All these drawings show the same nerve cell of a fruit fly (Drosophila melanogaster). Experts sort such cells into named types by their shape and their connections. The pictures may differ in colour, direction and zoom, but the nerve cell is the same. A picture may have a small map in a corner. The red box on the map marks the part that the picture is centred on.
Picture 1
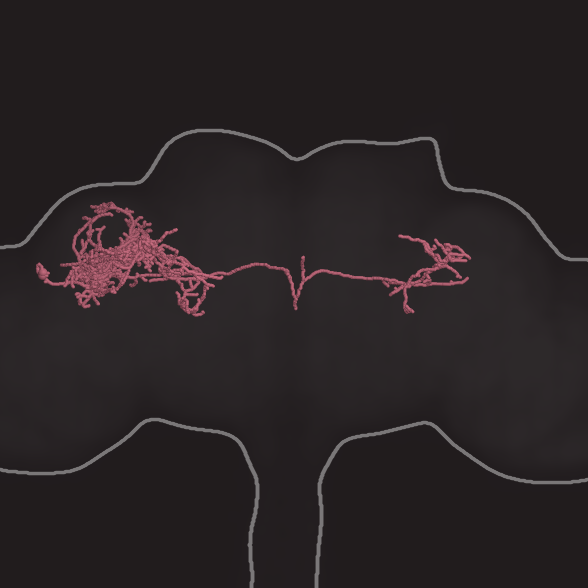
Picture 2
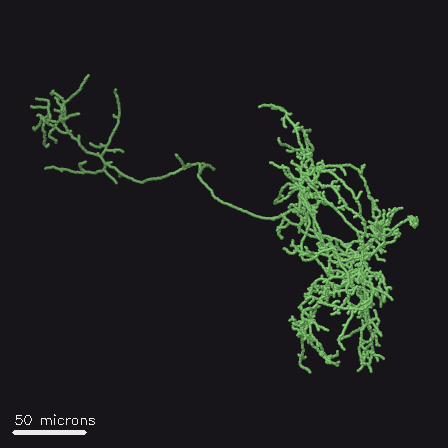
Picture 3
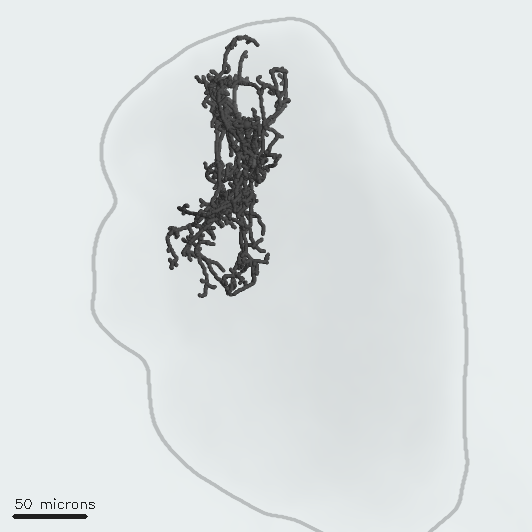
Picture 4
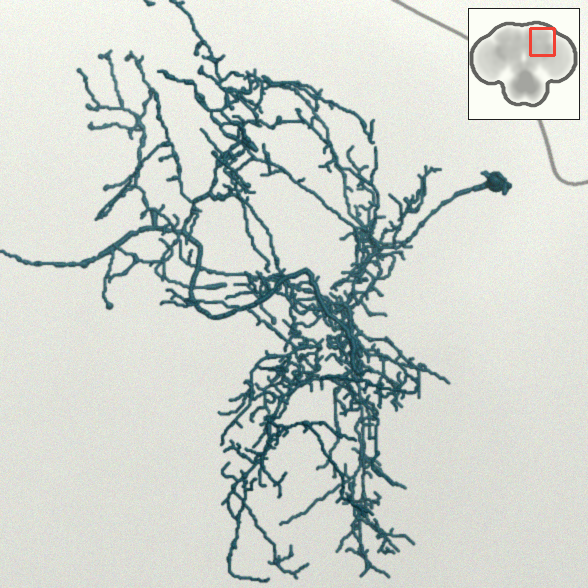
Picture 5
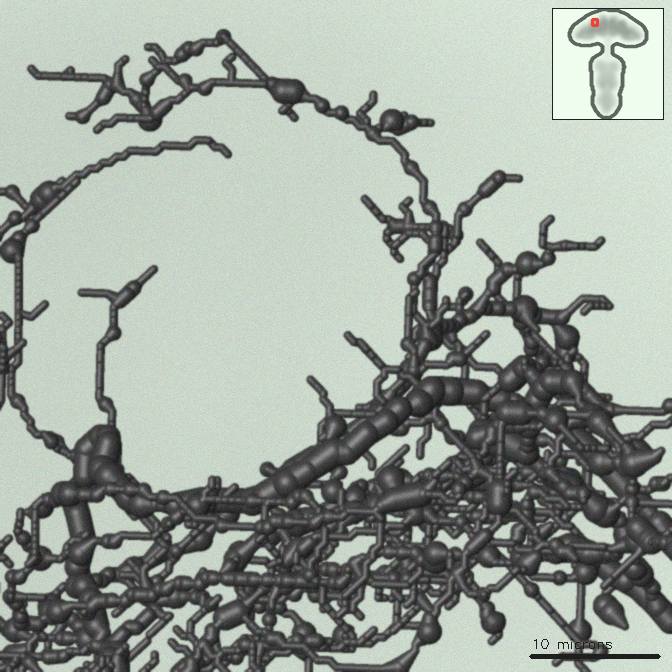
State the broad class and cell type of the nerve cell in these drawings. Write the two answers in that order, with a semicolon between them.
central-brain intrinsic neuron; SLP031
